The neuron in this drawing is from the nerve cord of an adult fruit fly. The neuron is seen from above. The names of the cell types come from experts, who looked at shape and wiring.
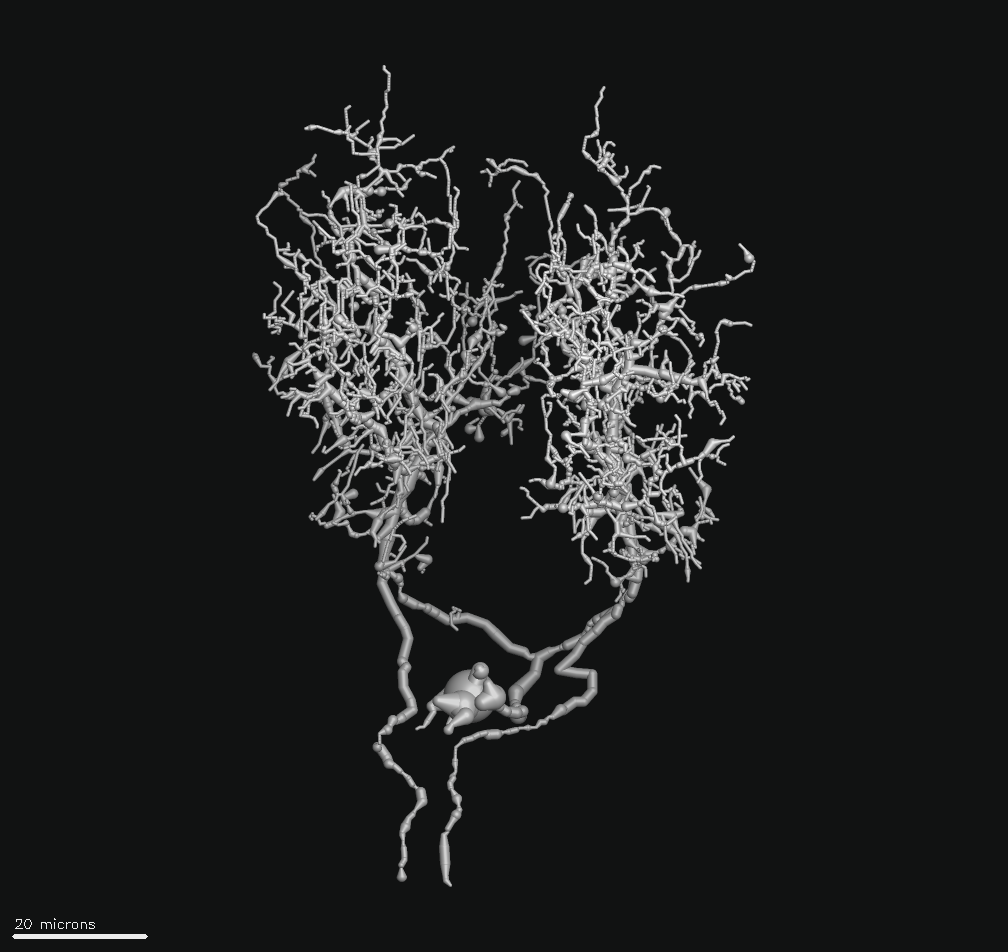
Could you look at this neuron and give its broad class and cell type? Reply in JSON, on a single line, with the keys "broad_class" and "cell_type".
{"broad_class": "nerve-cord intrinsic neuron", "cell_type": "INXXX382_b"}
